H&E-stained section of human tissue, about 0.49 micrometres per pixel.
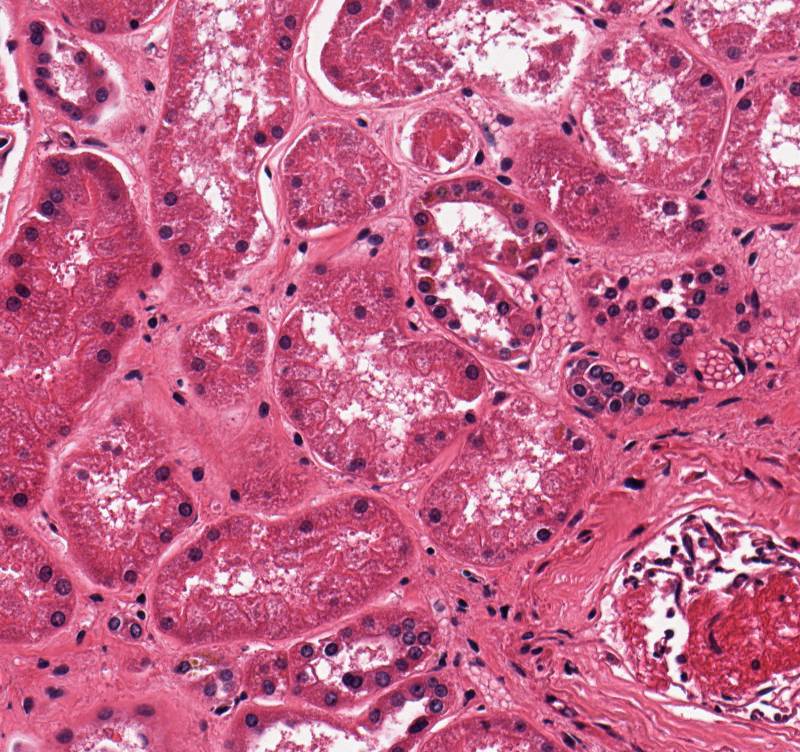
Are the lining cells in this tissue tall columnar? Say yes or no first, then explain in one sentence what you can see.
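No. Most tubules are lined by large cuboidal cells with abundant granular eosinophilic cytoplasm and round nuclei lying toward the base.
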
